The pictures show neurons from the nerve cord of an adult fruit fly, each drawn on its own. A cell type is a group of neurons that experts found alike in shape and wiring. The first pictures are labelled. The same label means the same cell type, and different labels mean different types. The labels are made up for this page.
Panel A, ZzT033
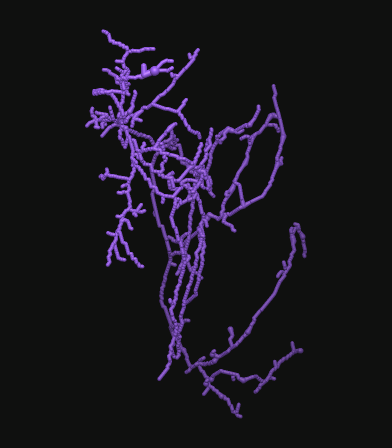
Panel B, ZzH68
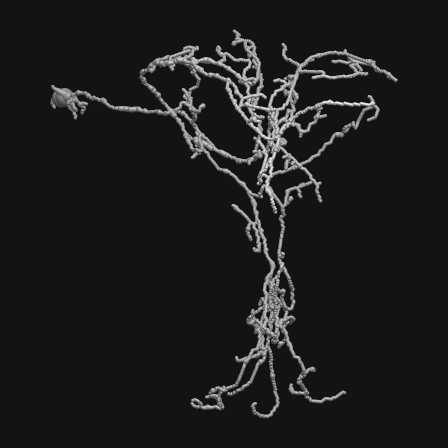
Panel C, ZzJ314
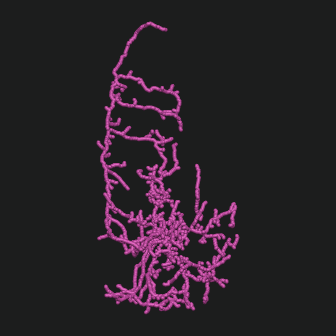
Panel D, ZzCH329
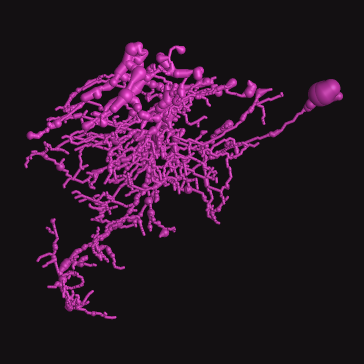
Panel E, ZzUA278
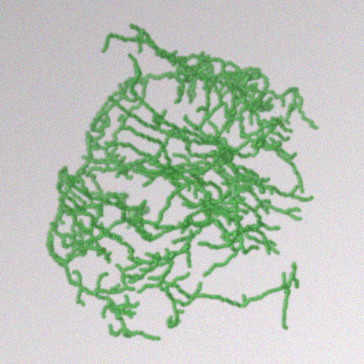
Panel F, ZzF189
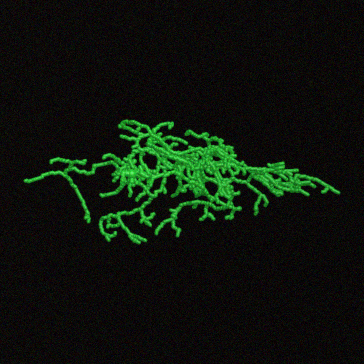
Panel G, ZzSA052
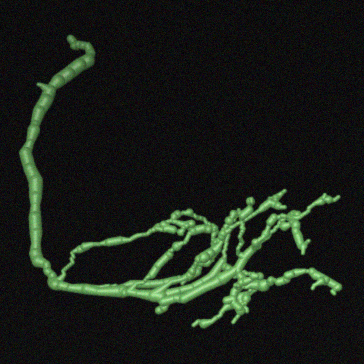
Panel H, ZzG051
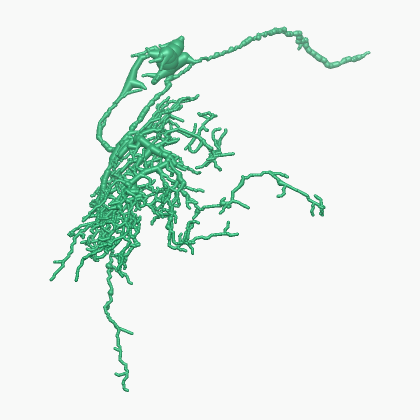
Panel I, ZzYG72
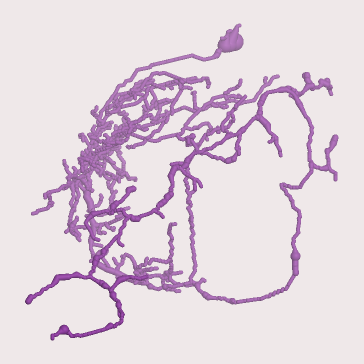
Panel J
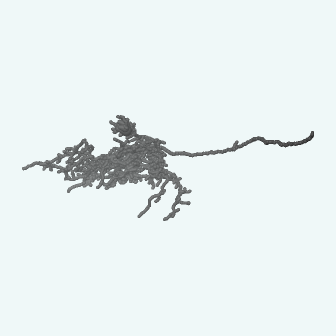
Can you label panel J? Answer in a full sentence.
It belongs to ZzG051.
